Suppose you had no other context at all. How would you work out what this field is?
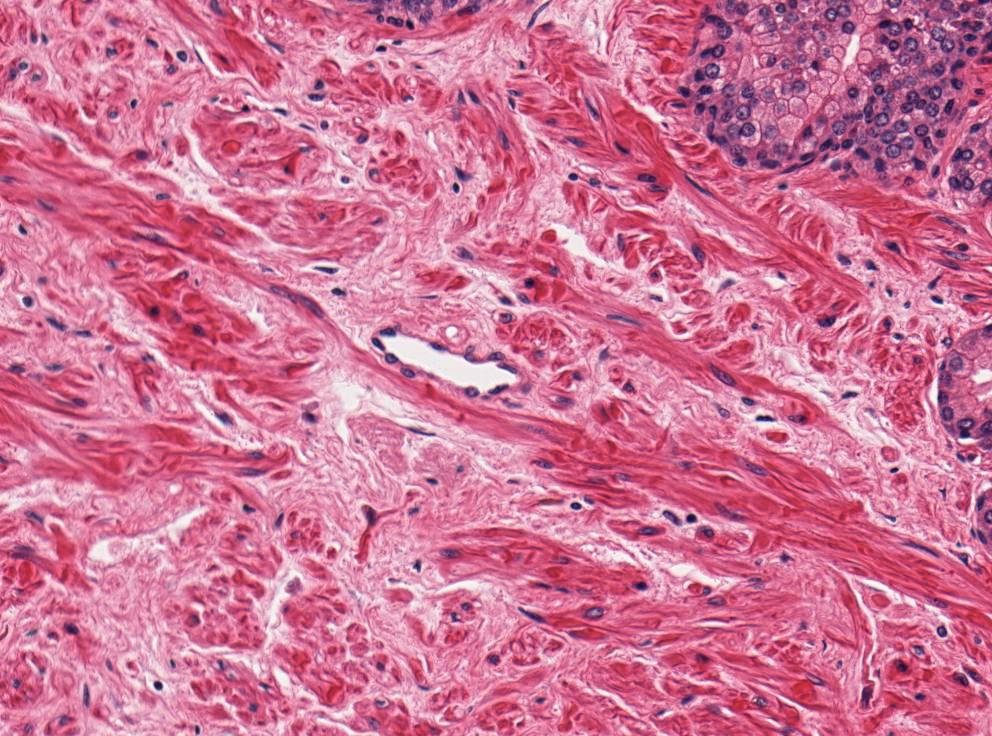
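First, the name: fibromuscular stroma. Second, the muscle cells have elongated, blunt-ended nuclei in strongly eosinophilic cytoplasm, and some bundles are cut across as rounded pink profiles, clearest at lower left.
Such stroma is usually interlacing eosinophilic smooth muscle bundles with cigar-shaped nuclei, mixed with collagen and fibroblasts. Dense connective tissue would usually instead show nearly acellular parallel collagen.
Third, looser connective tissue, paler pink, lies between the bundles. Last, the upper right corner holds a compact cluster of epithelial-looking cells.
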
